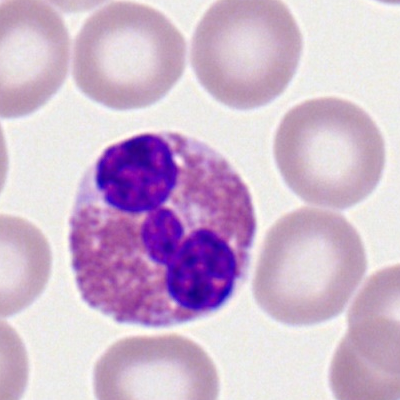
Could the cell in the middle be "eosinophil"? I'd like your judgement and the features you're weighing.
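Decisive item: the cytoplasm is packed with pinkish-orange granules coarse enough to show as separate round dots.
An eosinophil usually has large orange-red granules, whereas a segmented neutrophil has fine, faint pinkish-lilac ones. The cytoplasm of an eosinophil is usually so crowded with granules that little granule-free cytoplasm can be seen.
Verdict: eosinophil fits, and segmented neutrophil does not. Remaining items: the outline is round and smooth, the cytoplasm is abundant compared with the nucleus, and no nucleoli are visible in the nuclear lobes. The chromatin is dense and dark purple.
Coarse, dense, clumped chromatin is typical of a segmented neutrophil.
So the chromatin gives no point against segmented neutrophil.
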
